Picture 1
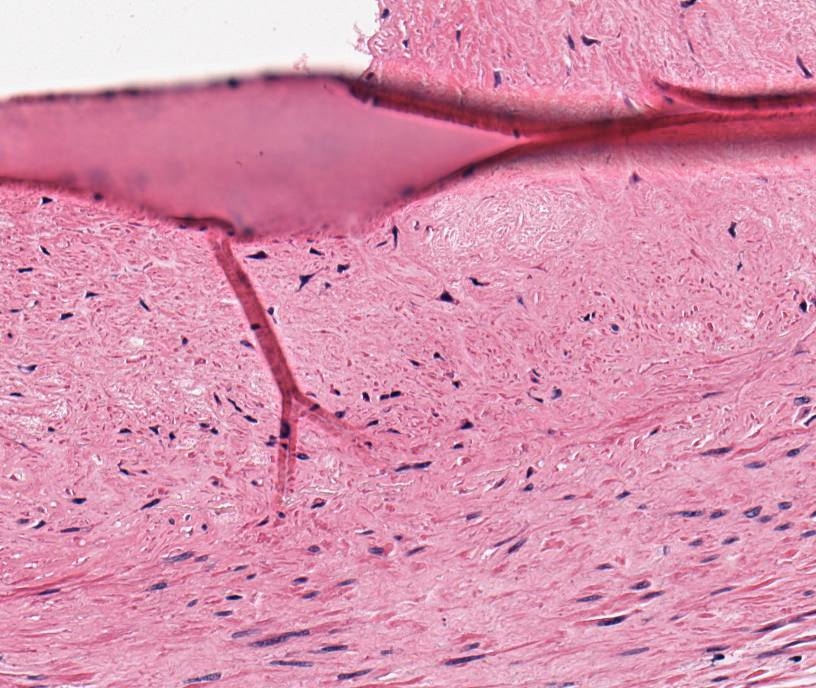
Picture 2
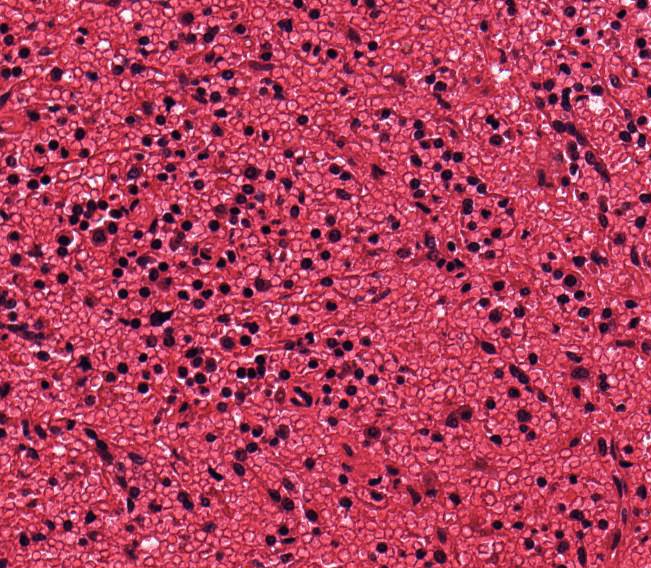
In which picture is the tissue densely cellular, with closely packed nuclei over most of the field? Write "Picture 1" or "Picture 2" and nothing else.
Picture 2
